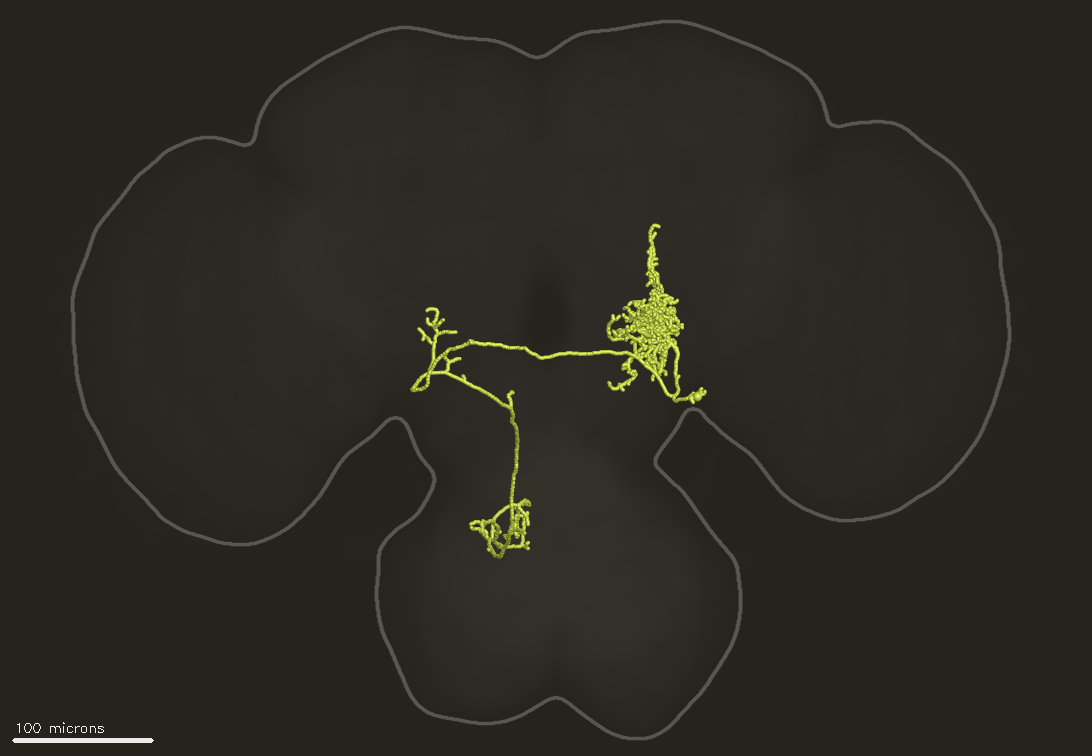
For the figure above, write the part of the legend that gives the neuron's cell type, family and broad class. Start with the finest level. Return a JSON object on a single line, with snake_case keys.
{"cell_type": "DNg41", "family": "DNg", "broad_class": "descending neuron"}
